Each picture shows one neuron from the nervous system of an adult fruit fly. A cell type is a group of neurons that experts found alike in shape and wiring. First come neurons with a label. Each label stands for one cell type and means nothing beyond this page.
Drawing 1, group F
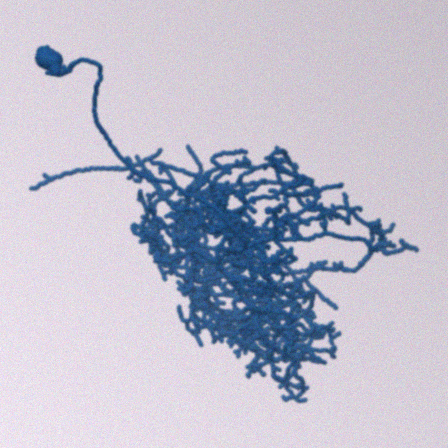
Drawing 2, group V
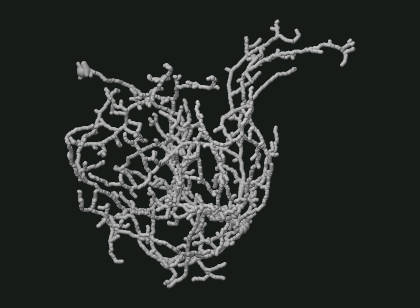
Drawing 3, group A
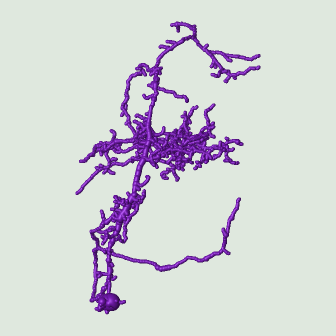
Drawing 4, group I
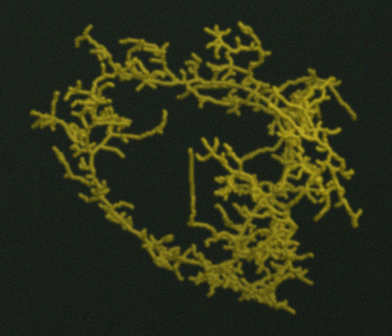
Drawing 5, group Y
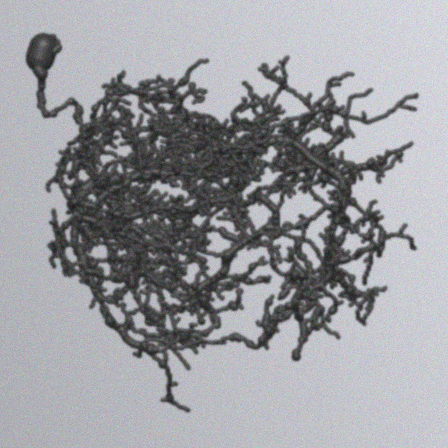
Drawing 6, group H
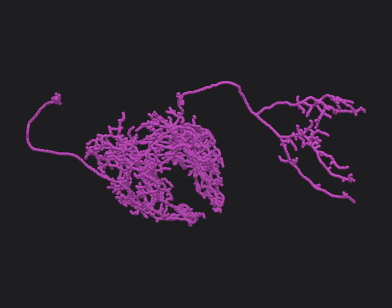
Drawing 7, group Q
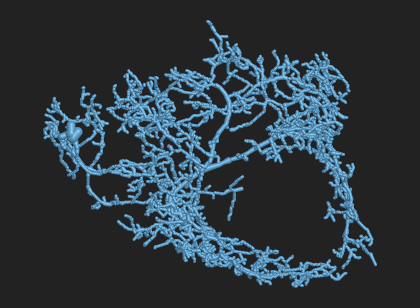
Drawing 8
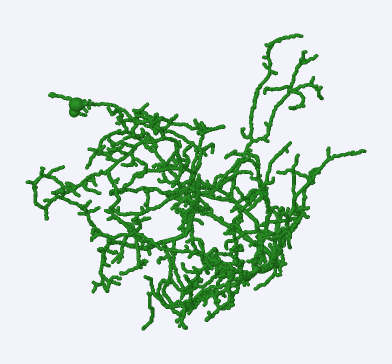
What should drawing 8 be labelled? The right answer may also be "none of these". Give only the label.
group V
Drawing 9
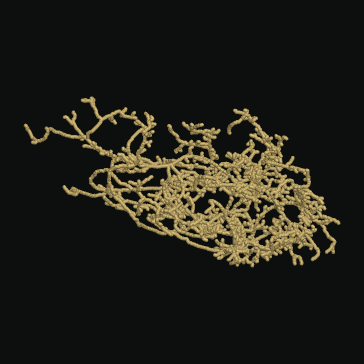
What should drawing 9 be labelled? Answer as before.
group V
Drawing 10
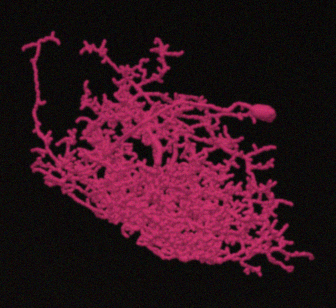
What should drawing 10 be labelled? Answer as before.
group Y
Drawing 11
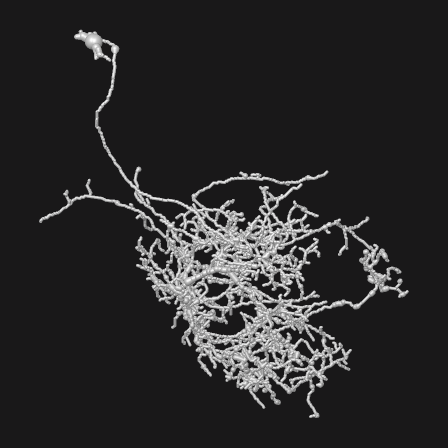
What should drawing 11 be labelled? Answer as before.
group F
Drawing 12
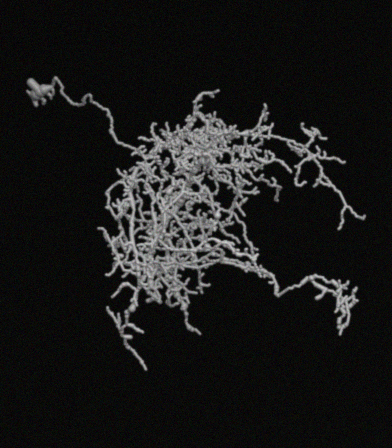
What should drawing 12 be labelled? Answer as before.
none of these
